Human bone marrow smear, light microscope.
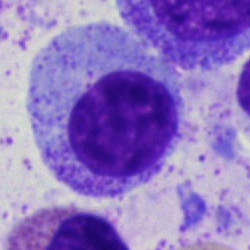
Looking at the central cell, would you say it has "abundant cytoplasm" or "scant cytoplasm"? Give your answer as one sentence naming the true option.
There is abundant cytoplasm around the nucleus of this cell.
